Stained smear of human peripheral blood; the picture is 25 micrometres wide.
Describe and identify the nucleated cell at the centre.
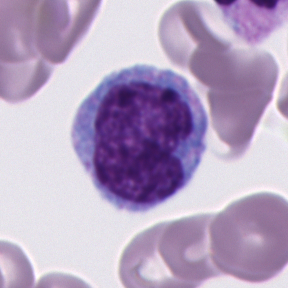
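Round and smooth in outline, the cell measures about 12 micrometres across. A notch on the right side of the nucleus gives it a bean-like shape; the nucleus is about 10 micrometres across. Chromatin is dark purple, gathered into clumps separated by paler gaps. The rim of cytoplasm is widest on the left side of the cell. This is a monocyte.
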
